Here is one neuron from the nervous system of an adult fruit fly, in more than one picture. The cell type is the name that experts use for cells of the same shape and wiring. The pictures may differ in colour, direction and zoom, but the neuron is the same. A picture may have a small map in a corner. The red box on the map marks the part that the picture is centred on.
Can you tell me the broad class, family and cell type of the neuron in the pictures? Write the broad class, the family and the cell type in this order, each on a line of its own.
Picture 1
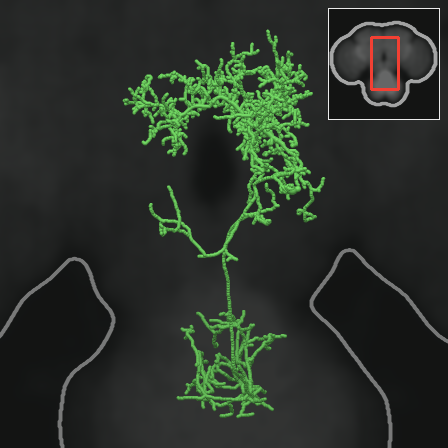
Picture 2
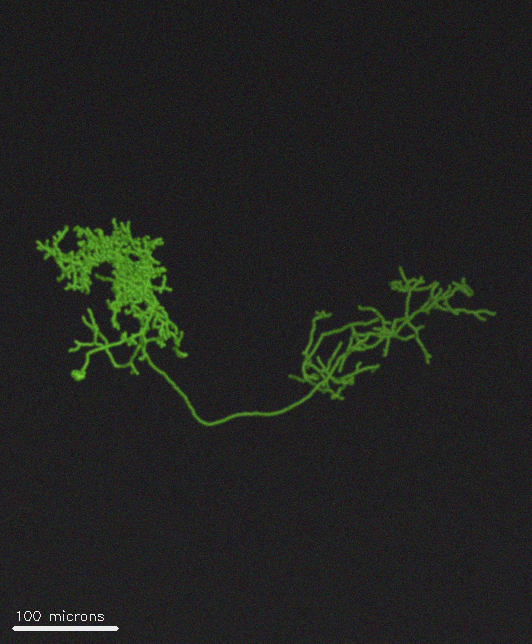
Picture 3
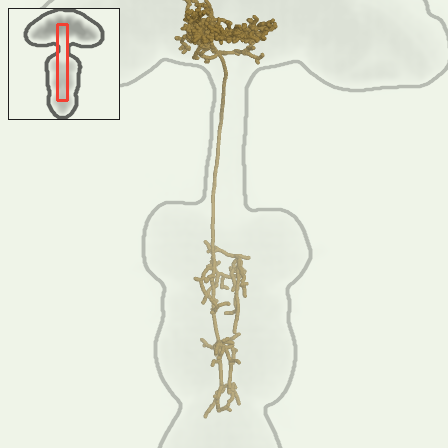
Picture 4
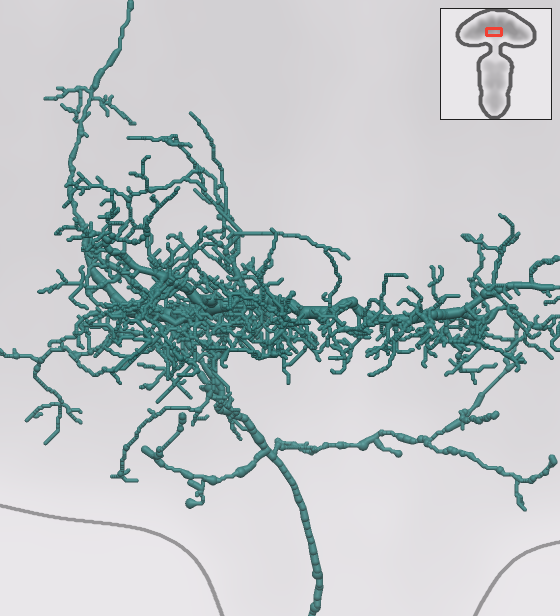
descending neuron
DNbe
DNbe004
